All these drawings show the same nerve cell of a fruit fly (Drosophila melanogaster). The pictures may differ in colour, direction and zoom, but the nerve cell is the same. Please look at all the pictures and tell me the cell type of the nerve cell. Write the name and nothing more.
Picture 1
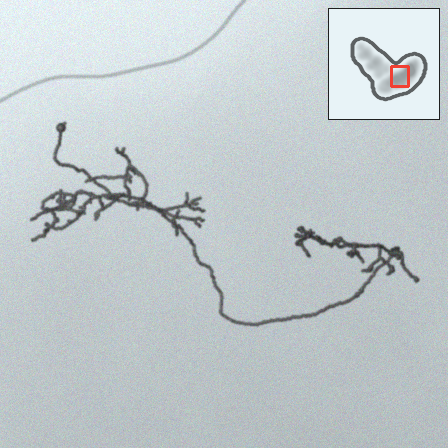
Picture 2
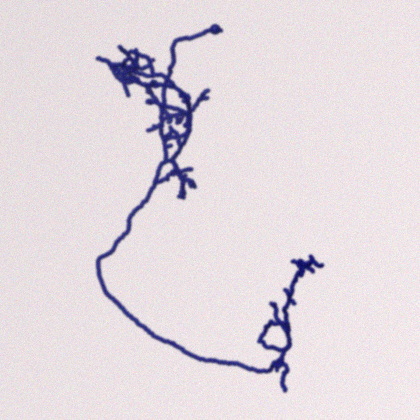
CB3098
